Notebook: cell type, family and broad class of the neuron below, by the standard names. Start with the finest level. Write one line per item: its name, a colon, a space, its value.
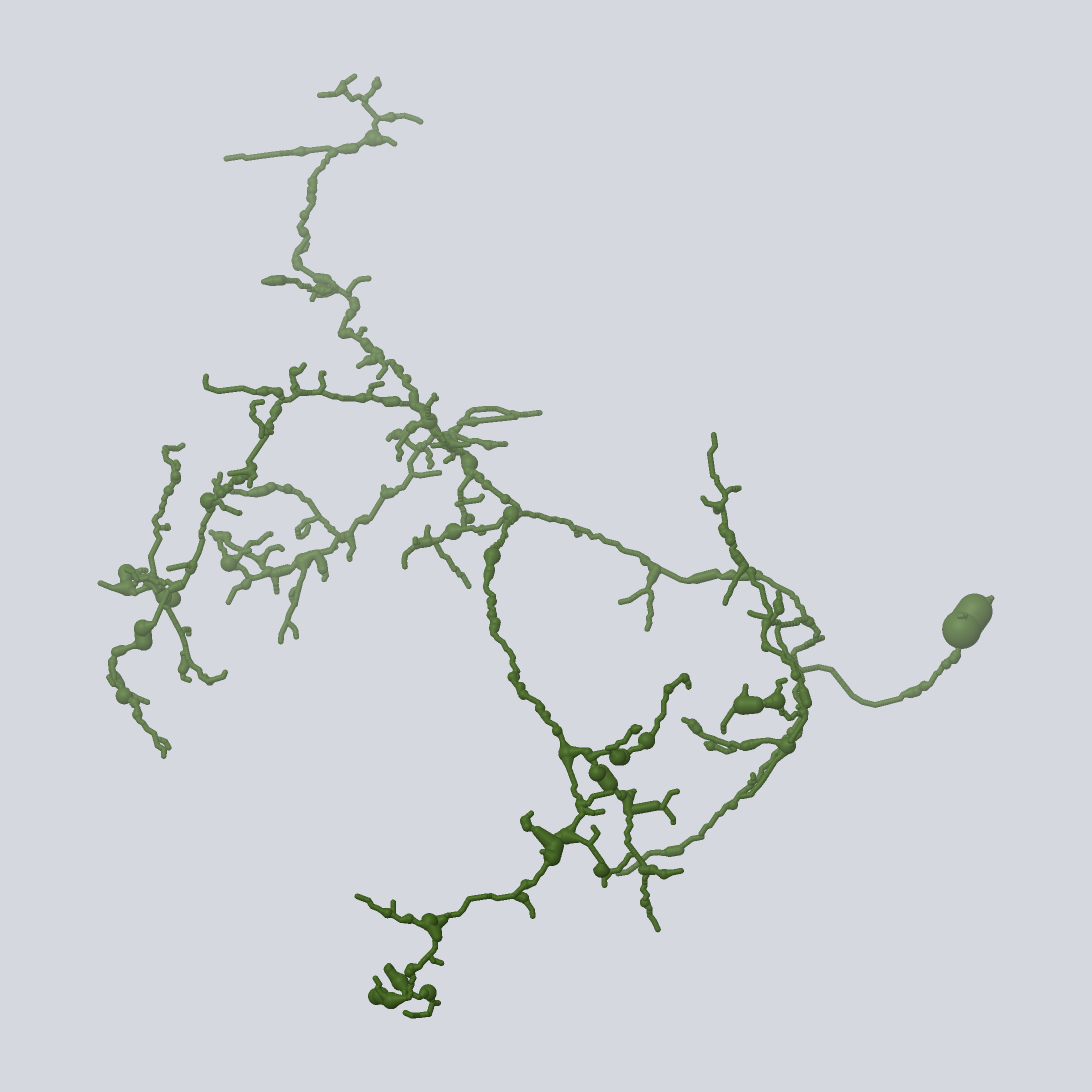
cell type: IN21A096
family: hemilineage 21A
broad class: nerve-cord intrinsic neuron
